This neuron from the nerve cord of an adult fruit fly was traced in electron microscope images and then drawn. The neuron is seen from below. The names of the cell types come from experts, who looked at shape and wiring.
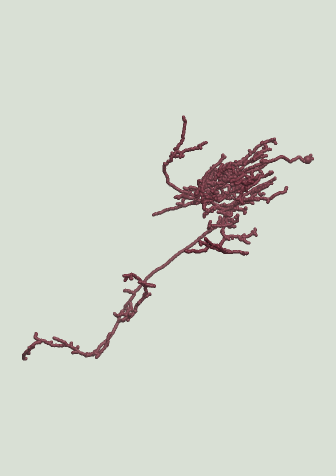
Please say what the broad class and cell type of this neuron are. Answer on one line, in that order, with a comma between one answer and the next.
nerve-cord intrinsic neuron, INXXX159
